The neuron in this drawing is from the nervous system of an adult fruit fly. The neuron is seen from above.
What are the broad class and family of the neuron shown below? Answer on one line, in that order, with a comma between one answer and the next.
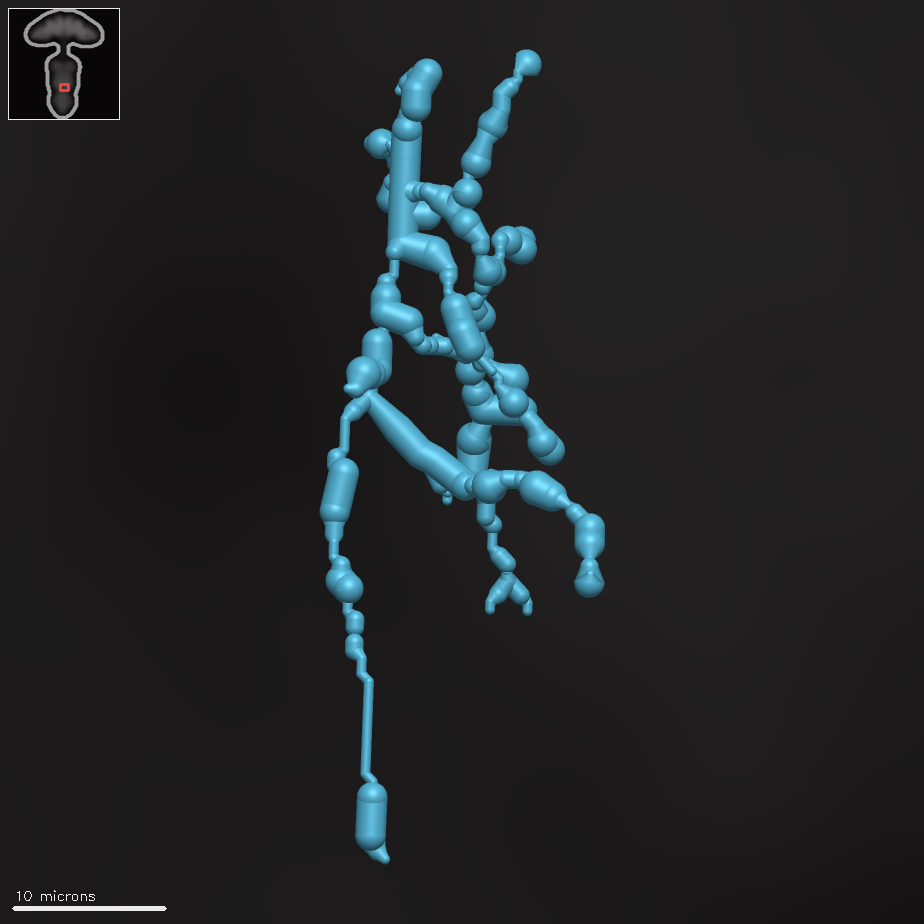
ascending neuron, hemilineage 06A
